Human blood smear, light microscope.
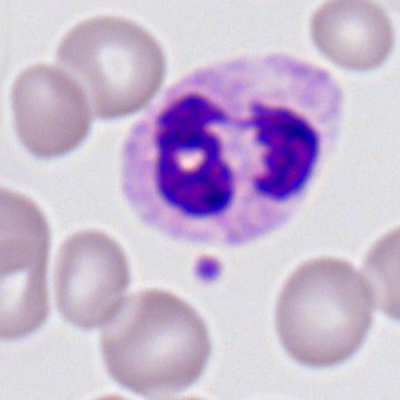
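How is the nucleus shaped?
Split into two lobes lying side by side, left and right, its chromatin dense, dark purple and clumped.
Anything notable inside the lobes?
A small pale pink spot, in the left one.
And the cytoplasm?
Fine and faintly granular, without coarse dark granules.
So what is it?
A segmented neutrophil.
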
